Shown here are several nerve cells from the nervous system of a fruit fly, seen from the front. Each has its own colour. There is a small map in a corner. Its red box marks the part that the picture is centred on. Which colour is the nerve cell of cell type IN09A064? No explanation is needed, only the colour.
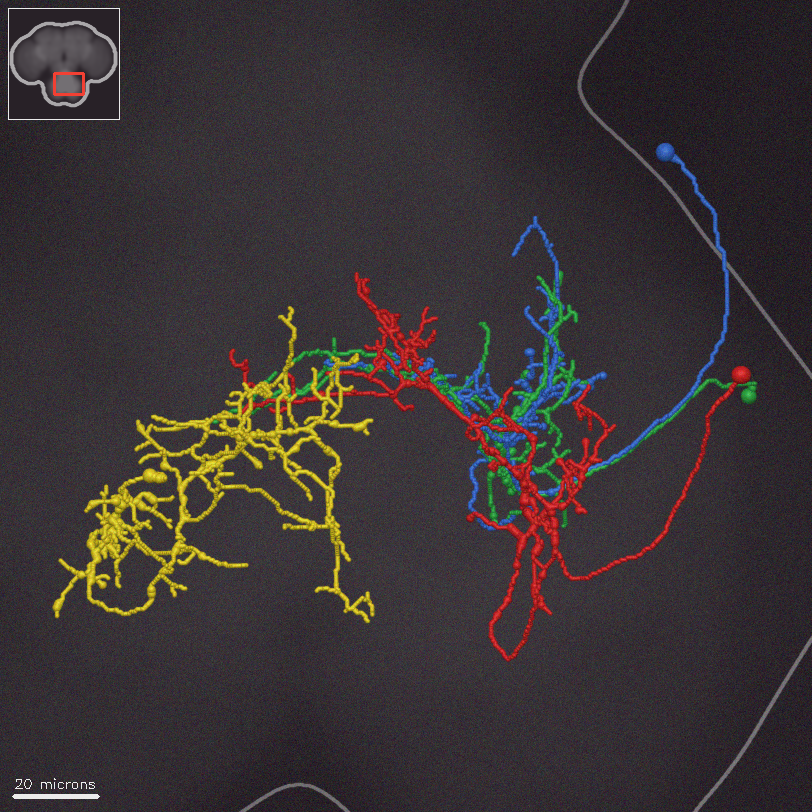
blue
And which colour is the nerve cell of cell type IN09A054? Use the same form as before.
red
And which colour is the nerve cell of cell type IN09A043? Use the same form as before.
yellow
